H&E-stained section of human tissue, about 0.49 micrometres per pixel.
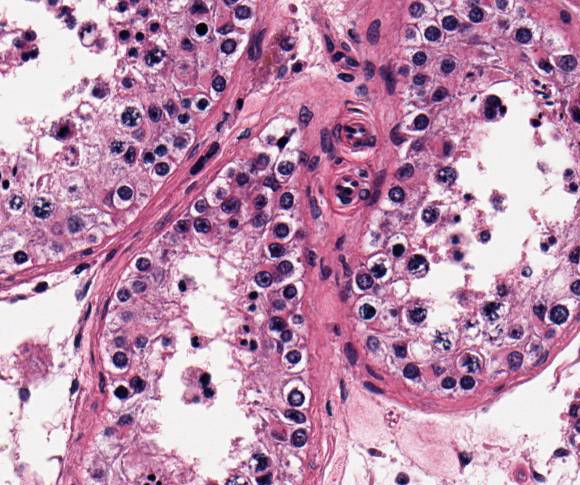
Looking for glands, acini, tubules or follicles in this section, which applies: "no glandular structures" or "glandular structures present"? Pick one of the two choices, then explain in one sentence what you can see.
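Glandular structures present. The field is filled by parts of several rounded tubules cut across, separated by narrow bands of pink stroma.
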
